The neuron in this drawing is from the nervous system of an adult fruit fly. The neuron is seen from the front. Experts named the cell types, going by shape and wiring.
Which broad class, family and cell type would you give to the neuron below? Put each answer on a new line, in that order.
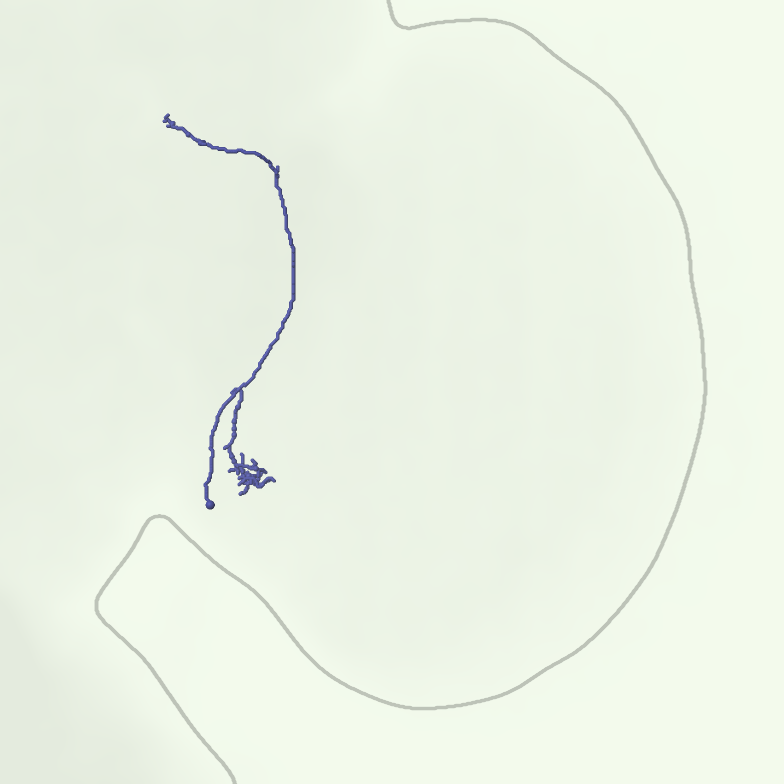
visual projection neuron
LC
LC30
